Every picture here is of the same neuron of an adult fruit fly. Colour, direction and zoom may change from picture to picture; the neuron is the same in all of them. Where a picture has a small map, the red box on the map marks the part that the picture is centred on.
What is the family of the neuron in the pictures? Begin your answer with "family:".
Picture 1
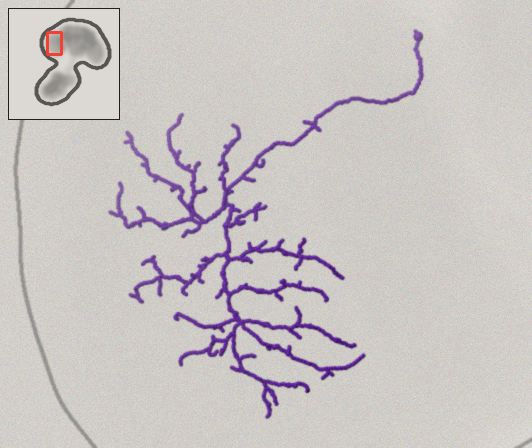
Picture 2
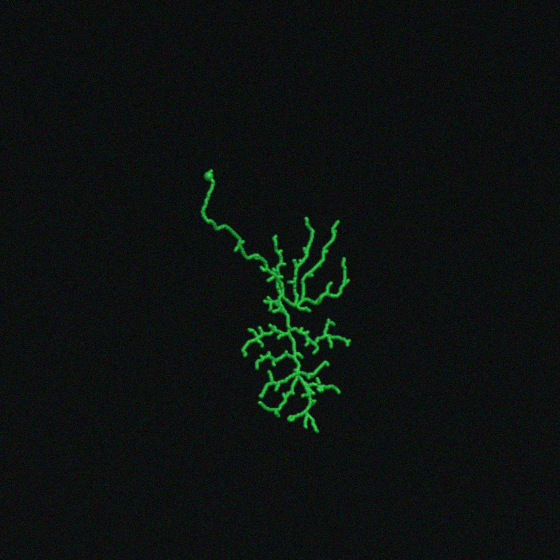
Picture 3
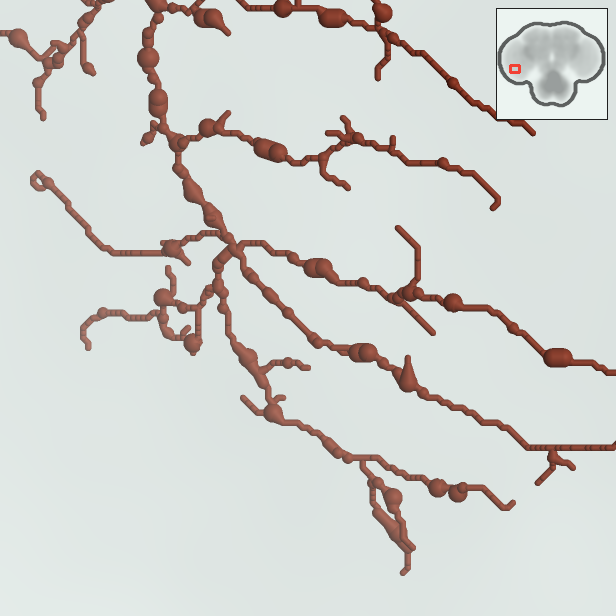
family: Cm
